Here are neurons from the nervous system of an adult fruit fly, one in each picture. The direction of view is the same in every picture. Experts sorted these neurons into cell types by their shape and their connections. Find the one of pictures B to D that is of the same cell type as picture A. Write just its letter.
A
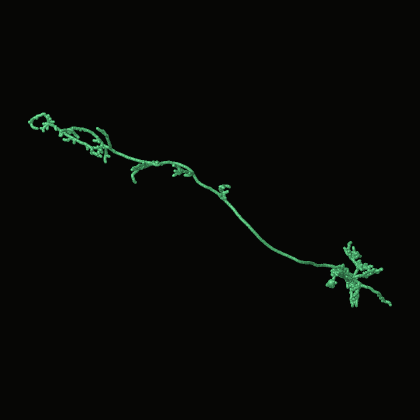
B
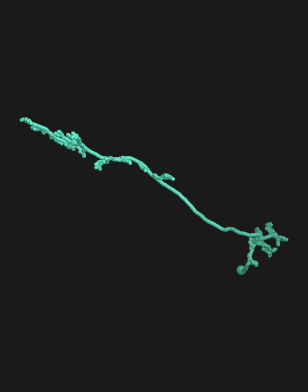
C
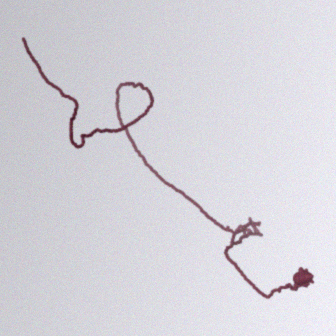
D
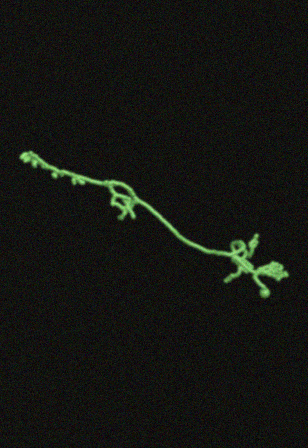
B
